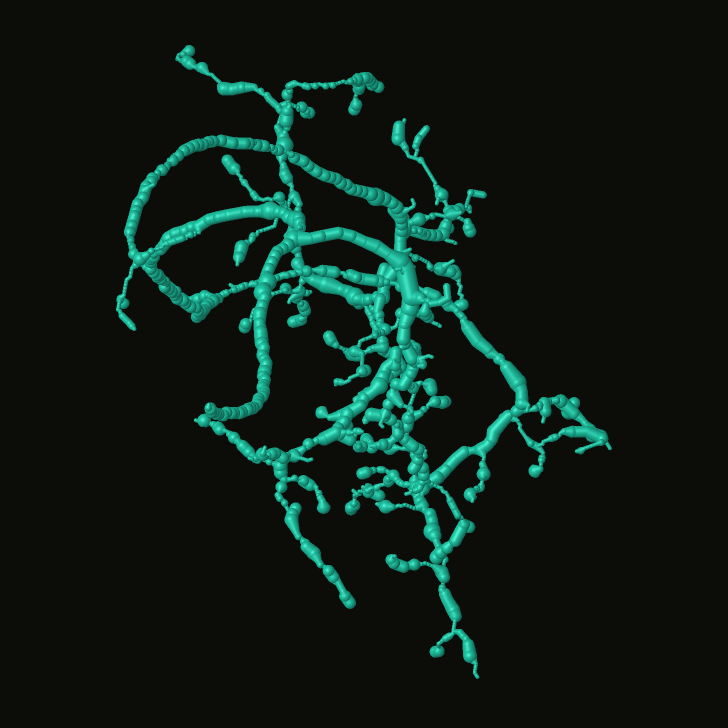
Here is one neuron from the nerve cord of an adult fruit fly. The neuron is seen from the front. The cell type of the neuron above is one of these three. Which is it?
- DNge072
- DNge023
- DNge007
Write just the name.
DNge023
